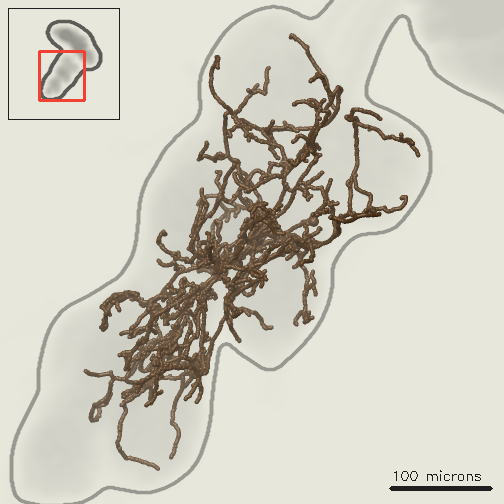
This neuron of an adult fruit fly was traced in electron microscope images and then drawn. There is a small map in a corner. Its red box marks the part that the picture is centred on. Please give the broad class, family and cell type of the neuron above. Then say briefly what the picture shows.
This is a nerve-cord intrinsic neuron. Its family is hemilineage 00A. Its cell type is IN00A002. The cell body can be seen in the middle of the picture. By the scale bar it is about 450 microns tall in this view. The picture shows dozens of branch ends.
